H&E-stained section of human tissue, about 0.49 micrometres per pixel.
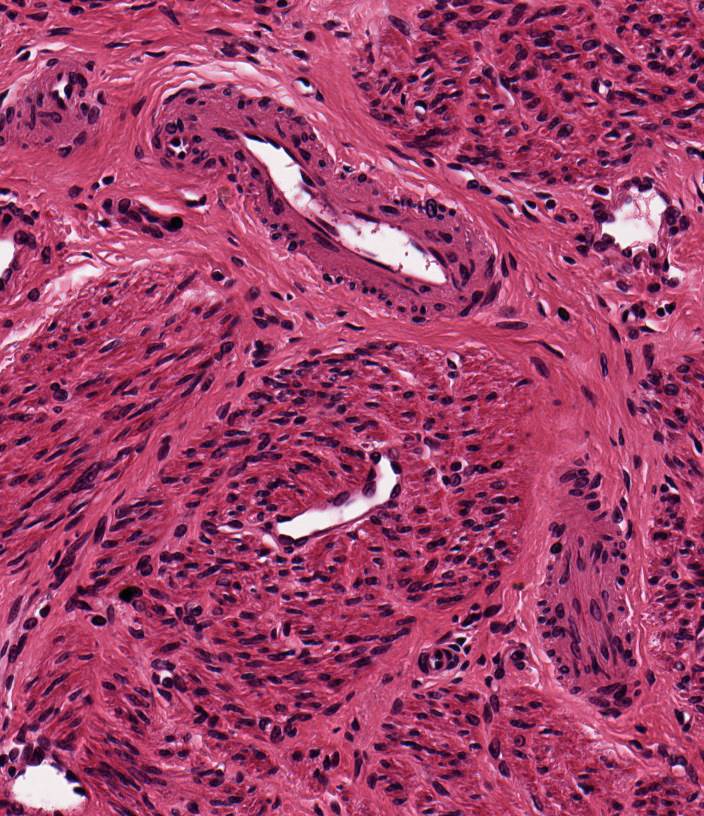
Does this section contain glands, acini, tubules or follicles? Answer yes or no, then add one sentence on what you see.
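No. No epithelium or glands are present anywhere in the field.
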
